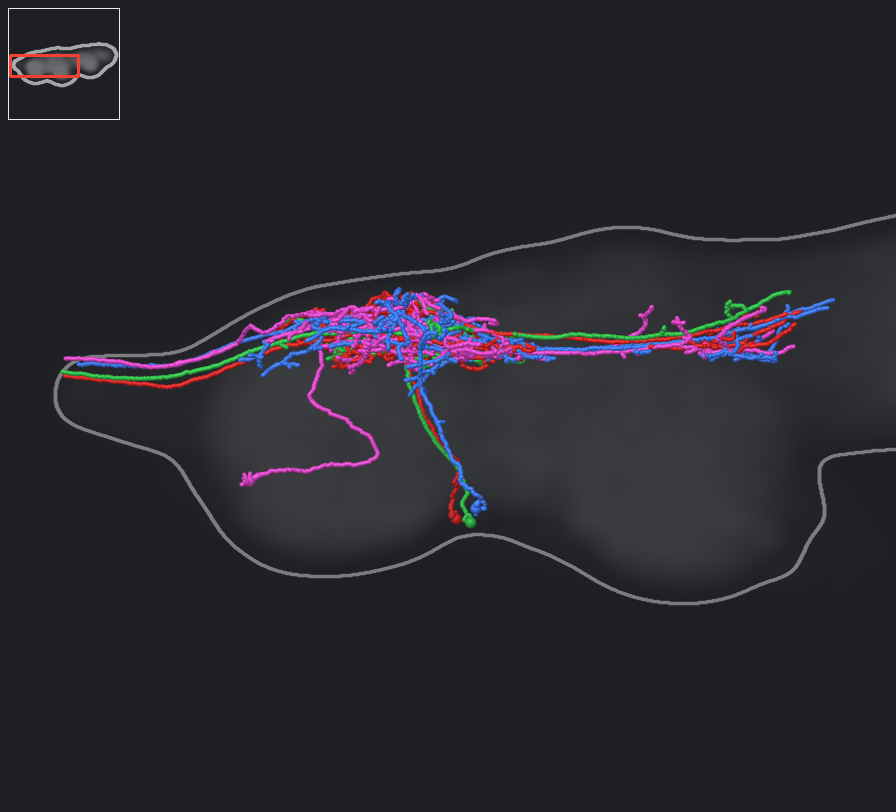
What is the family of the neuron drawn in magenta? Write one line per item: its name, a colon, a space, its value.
family: hemilineage 02A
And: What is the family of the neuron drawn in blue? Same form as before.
family: hemilineage 06A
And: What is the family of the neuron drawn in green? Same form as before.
family: hemilineage 06A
